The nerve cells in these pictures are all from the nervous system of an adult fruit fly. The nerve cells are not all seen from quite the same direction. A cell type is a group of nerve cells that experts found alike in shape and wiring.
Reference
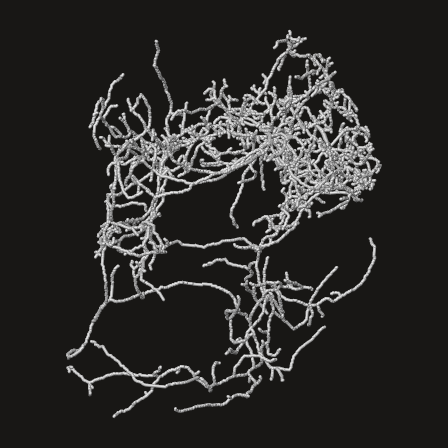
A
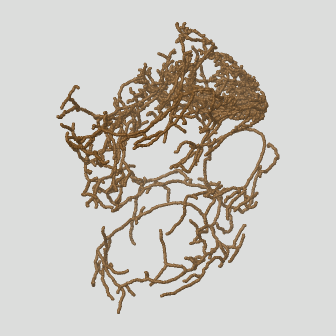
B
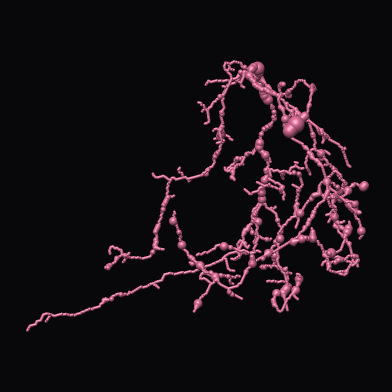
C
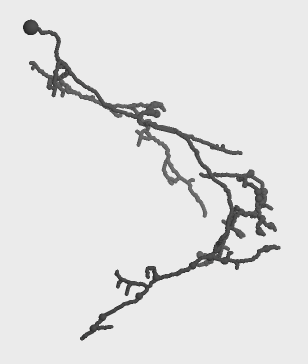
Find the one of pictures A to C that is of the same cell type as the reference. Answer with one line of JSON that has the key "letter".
{"letter": "A"}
